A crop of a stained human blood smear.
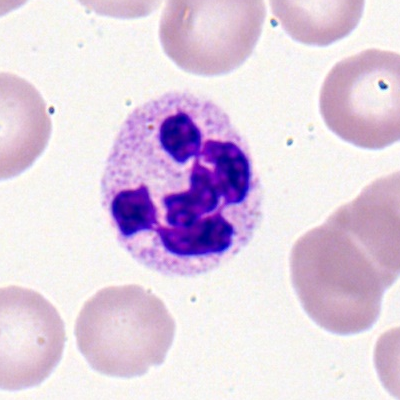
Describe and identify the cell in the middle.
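Start with the edge: the outline is smooth, round to slightly oval. Now the nucleus, which is split into several separate lobes, more than three of them. See how dark purple, dense and clumped the chromatin is. This is a segmented neutrophil.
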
